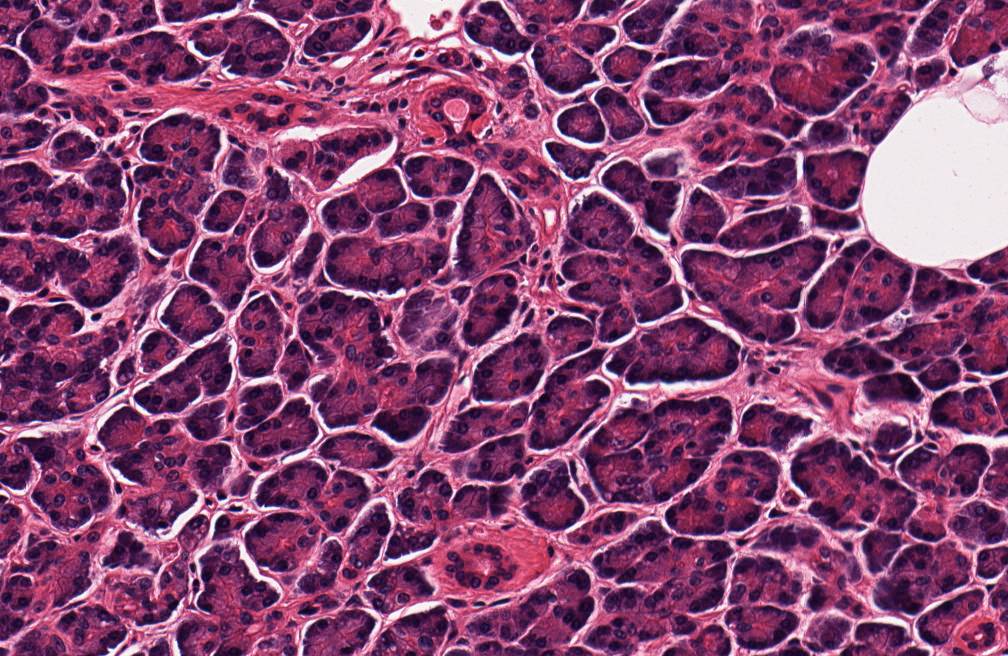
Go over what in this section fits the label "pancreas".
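Pretty much everything here fits pancreas: closely packed rounded acini fill the field, separated only by thin strands of tissue.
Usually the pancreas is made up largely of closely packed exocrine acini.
The acinar cytoplasm stains densely, purple basally and pinker toward each acinus's centre, with small round nuclei near the cell bases.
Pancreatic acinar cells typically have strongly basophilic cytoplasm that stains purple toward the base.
The pink fibrous stroma between acini is thin, with a somewhat broader band across the upper left.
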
